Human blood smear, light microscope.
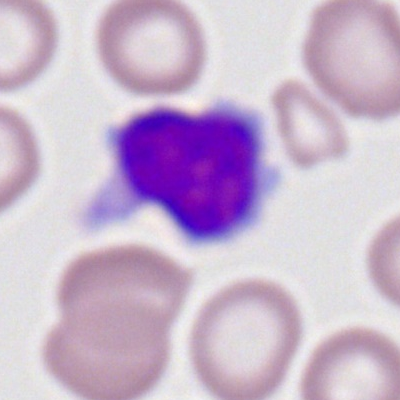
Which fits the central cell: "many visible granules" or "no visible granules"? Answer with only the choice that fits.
No visible granules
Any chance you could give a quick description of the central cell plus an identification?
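The nucleus occupies most of the cell and forms a single mass without lobes. It is dark purple, with several paler pinkish-purple spots inside. Cytoplasm is scant, visible only as a thin rim and small tags around the nucleus. The cell is a lymphocyte.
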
